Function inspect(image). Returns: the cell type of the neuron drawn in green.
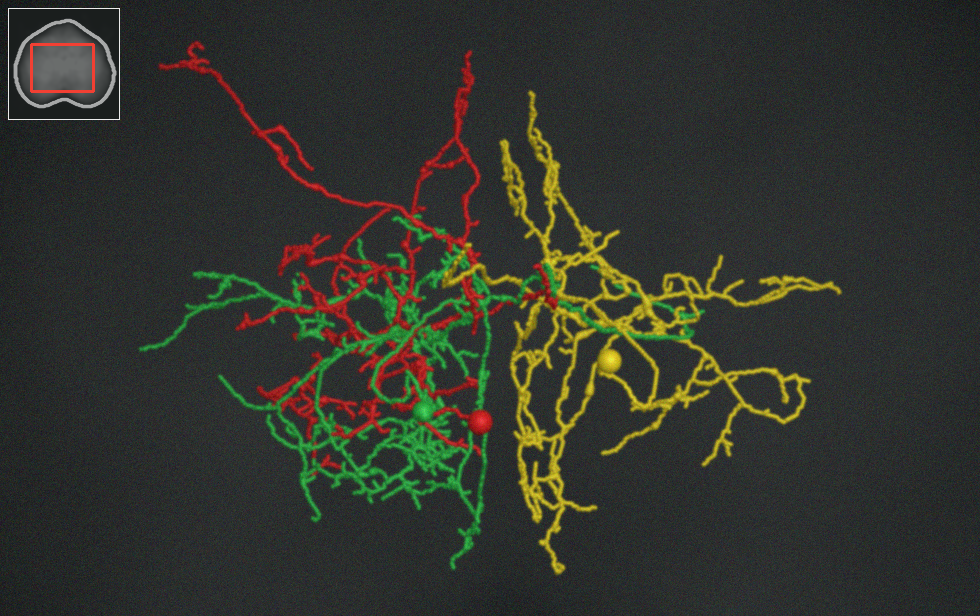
AN08B089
